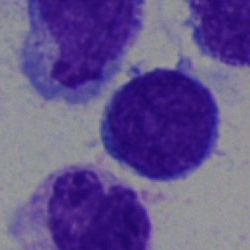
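Blast, central cell, stained bone marrow smear. Outline round. Chromatin dense, dark purple throughout. No nucleoli visible. Small pale tags project from top edge of cell.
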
